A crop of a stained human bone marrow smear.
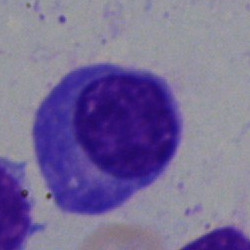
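Plasma cell, centre of a stained human bone marrow smear, light microscope. The cytoplasm is plentiful and deep blue, with a paler zone against the lower-left side of the nucleus. The chromatin is dark purple and clumped, with small lighter patches between the clumps. The outline is smooth and oval, without surface projections.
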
